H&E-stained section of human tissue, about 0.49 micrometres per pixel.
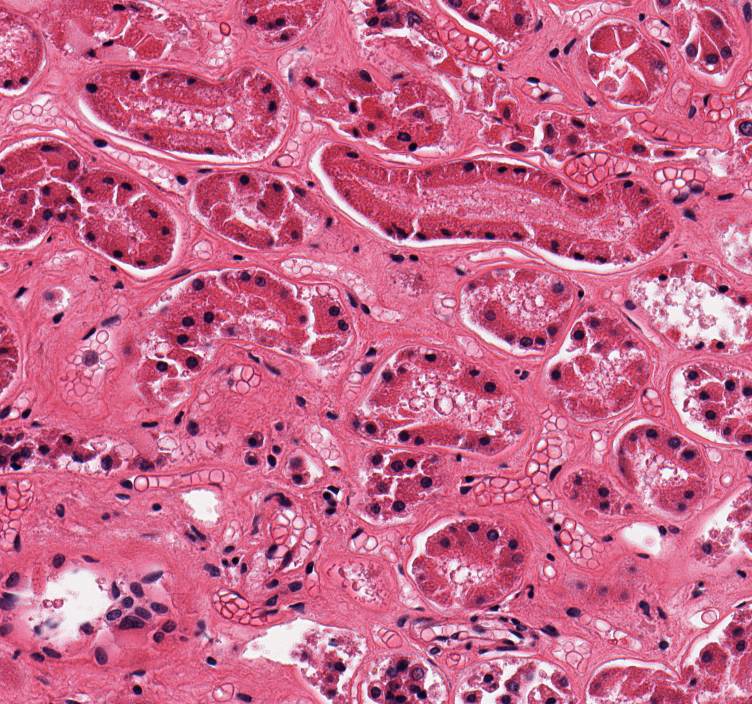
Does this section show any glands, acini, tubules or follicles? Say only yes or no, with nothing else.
Yes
